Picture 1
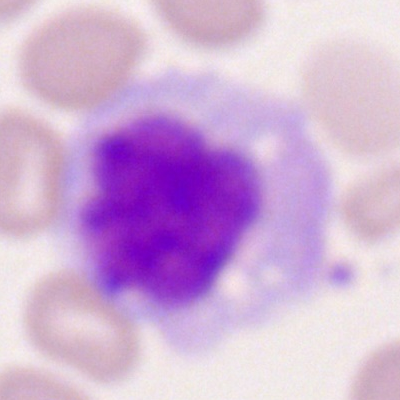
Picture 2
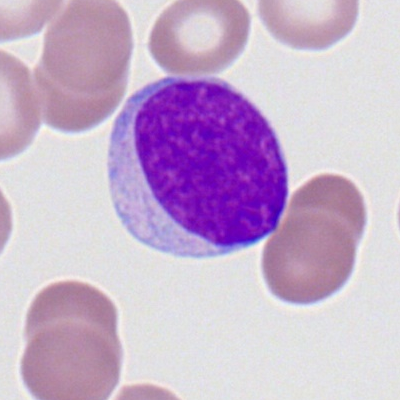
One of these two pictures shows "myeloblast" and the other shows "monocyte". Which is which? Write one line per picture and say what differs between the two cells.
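Picture 1 shows a monocyte: Several small clear vacuoles lie in the cytoplasm to the right of the nucleus.
Picture 2 shows a myeloblast: No vacuoles are seen in the cytoplasm.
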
